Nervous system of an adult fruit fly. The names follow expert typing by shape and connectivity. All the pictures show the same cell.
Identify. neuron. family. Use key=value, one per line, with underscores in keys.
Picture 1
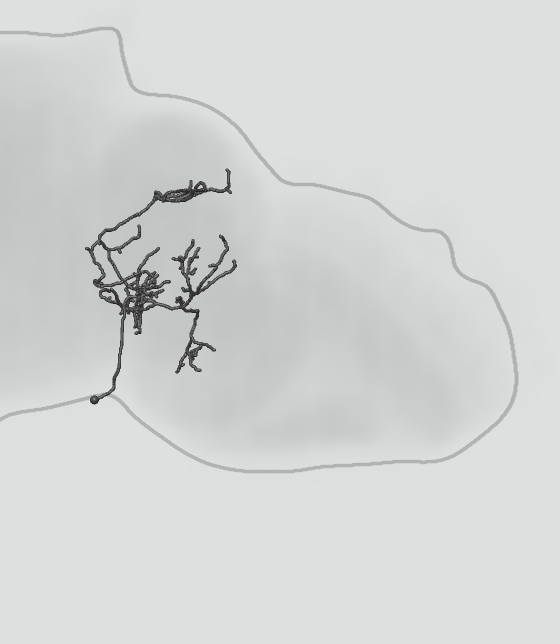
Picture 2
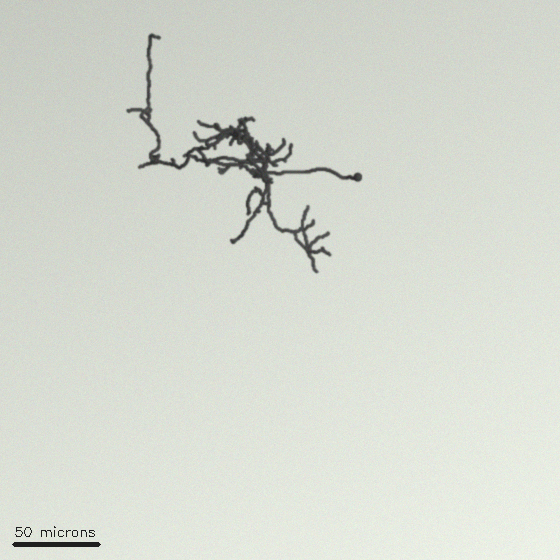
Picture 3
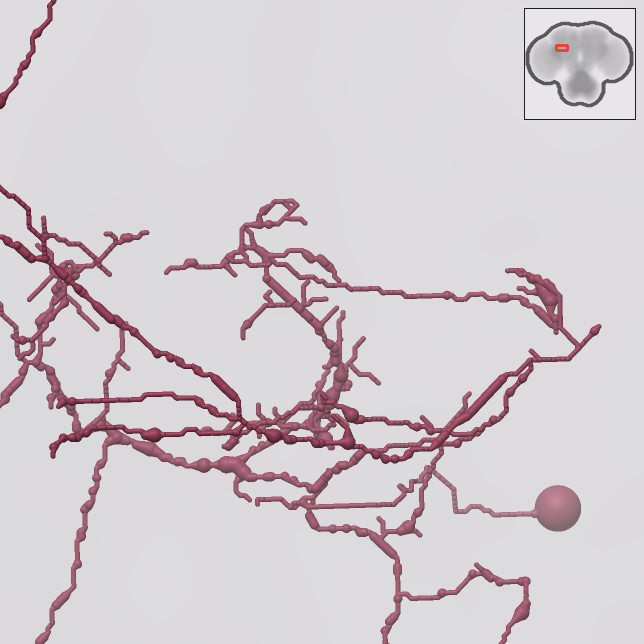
family=hemilineage VLPl&p2_posterior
